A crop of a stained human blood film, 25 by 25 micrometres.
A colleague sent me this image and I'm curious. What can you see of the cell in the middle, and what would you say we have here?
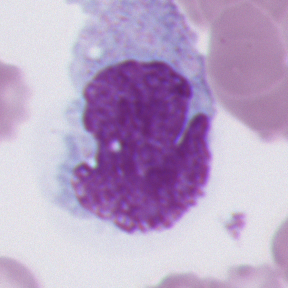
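The nucleus here is irregular, with a deep notch cutting into its right side, and it measures about 15 by 12 micrometres. Above it the cytoplasm forms its widest rim. Fine faint lilac granules are dusted through that cytoplasm, and a single small clear vacuole lies in it above the nucleus. That's a monocyte.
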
